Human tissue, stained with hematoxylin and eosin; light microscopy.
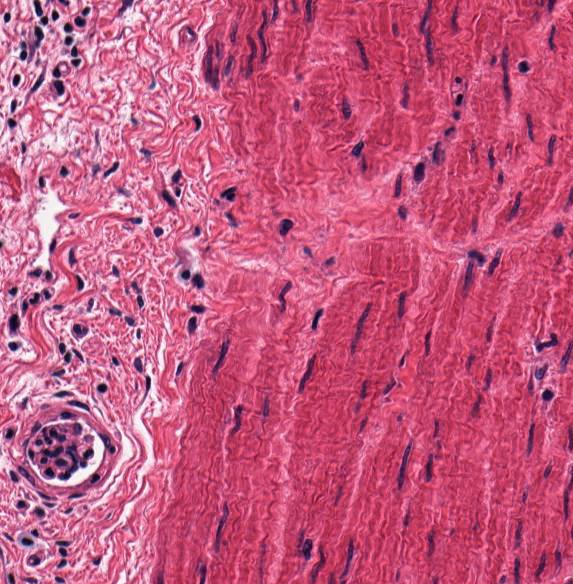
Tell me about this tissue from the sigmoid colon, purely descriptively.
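Muscle fills the right two-thirds of the field, and loose connective tissue occupies the left third. The muscle nuclei are elongated and cigar-shaped, aligned with the fibres. On the left, the connective tissue consists of wavy pink collagen fibres with scattered small dark nuclei. Neither epithelium nor fat cells are present.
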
